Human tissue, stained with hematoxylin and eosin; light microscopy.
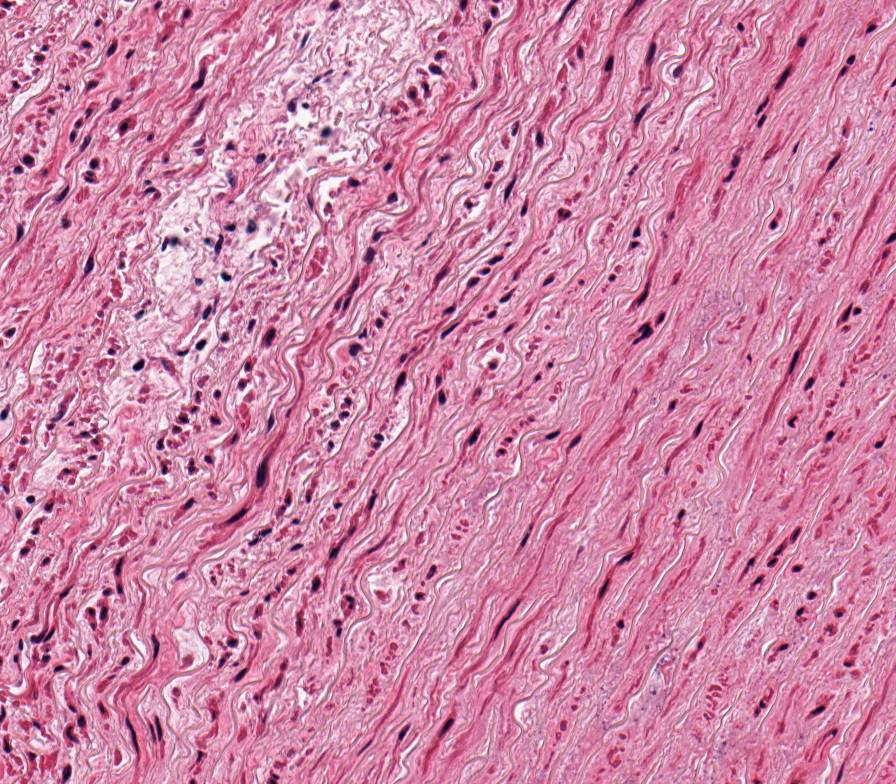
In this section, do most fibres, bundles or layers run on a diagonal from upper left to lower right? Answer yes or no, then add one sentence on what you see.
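No. Wavy pink fibres run in parallel across the whole field from lower left to upper right.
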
